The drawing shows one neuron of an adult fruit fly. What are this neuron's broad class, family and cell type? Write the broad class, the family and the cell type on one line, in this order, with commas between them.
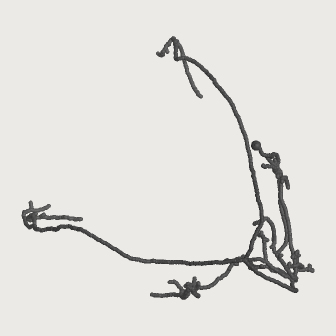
nerve-cord intrinsic neuron, hemilineage 18B, IN18B050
